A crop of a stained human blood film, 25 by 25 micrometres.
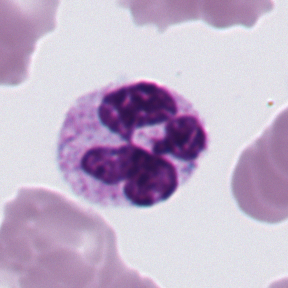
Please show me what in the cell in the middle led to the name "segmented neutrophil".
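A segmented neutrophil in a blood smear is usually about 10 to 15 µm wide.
Starting with size, then: this one is about 13 by 11 micrometres, so both measurements fall inside that span. The nucleus sits toward the right of the cell and takes up about 60% of its area.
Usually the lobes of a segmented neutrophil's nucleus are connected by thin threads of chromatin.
In this cell the nucleus is split into at least three separate lobes, and their chromatin is dark purple and coarsely clumped. Turning to the cytoplasm, I see it filled with fine pinkish-violet granules, with pale pink cytoplasm between them.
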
